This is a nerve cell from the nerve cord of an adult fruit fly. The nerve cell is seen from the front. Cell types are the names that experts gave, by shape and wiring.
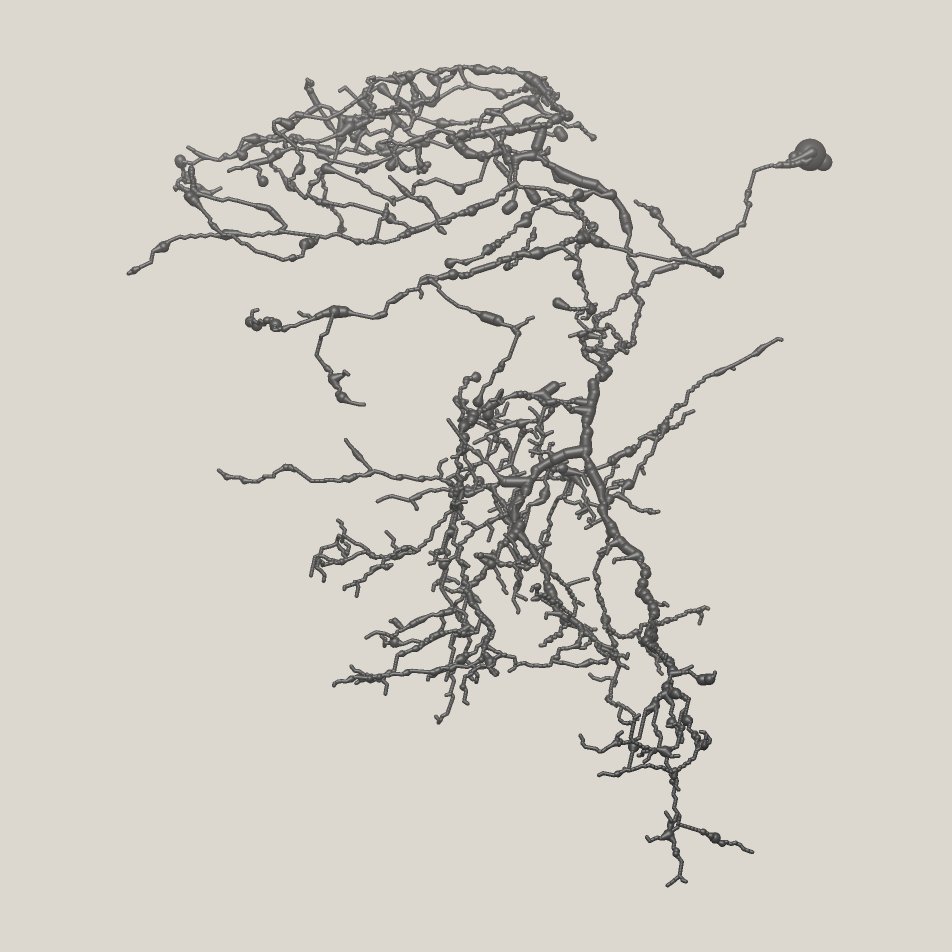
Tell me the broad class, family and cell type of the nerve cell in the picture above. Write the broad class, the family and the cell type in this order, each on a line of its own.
nerve-cord intrinsic neuron
hemilineage 12A
IN12A026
